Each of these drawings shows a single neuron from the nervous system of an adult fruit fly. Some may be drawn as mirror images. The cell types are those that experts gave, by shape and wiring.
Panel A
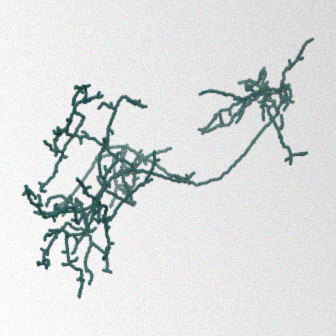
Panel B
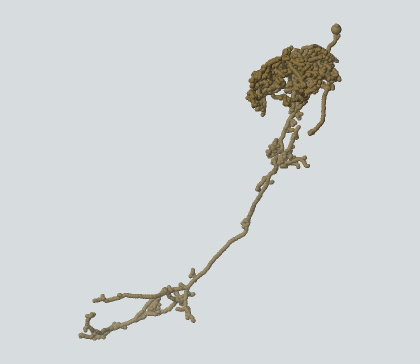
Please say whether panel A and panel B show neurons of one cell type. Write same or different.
different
